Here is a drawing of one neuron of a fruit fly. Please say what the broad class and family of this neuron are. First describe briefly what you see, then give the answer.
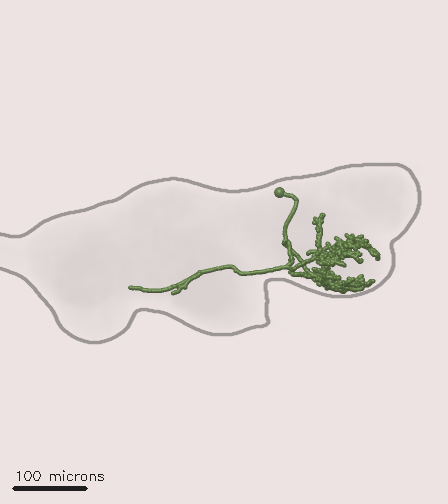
The cell body can be seen in the middle of the picture. From left to right in the picture it spans about 350 microns. This is a nerve-cord intrinsic neuron. The family is hemilineage 23B.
